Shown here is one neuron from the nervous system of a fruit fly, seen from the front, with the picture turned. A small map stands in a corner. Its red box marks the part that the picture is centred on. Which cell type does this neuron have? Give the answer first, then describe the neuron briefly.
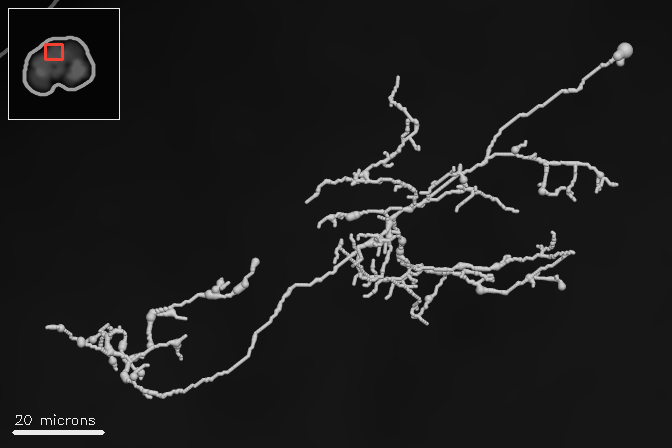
Its cell type is SMP279_c. Its broad class is central-brain intrinsic neuron. The cell body is at the upper right of the picture. From left to right in the picture it spans about 130 microns. The picture shows dozens of branch ends.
